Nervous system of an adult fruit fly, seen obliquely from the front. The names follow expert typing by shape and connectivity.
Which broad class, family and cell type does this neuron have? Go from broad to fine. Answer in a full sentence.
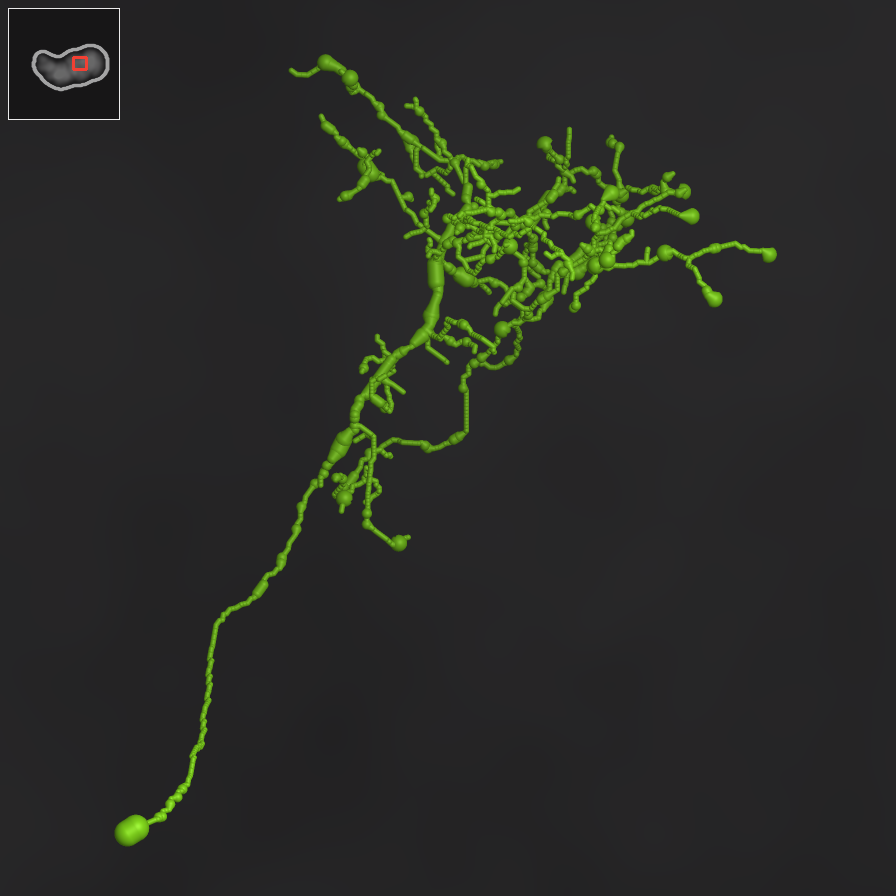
A central-brain intrinsic neuron of hemilineage EBa1, type CB2357.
